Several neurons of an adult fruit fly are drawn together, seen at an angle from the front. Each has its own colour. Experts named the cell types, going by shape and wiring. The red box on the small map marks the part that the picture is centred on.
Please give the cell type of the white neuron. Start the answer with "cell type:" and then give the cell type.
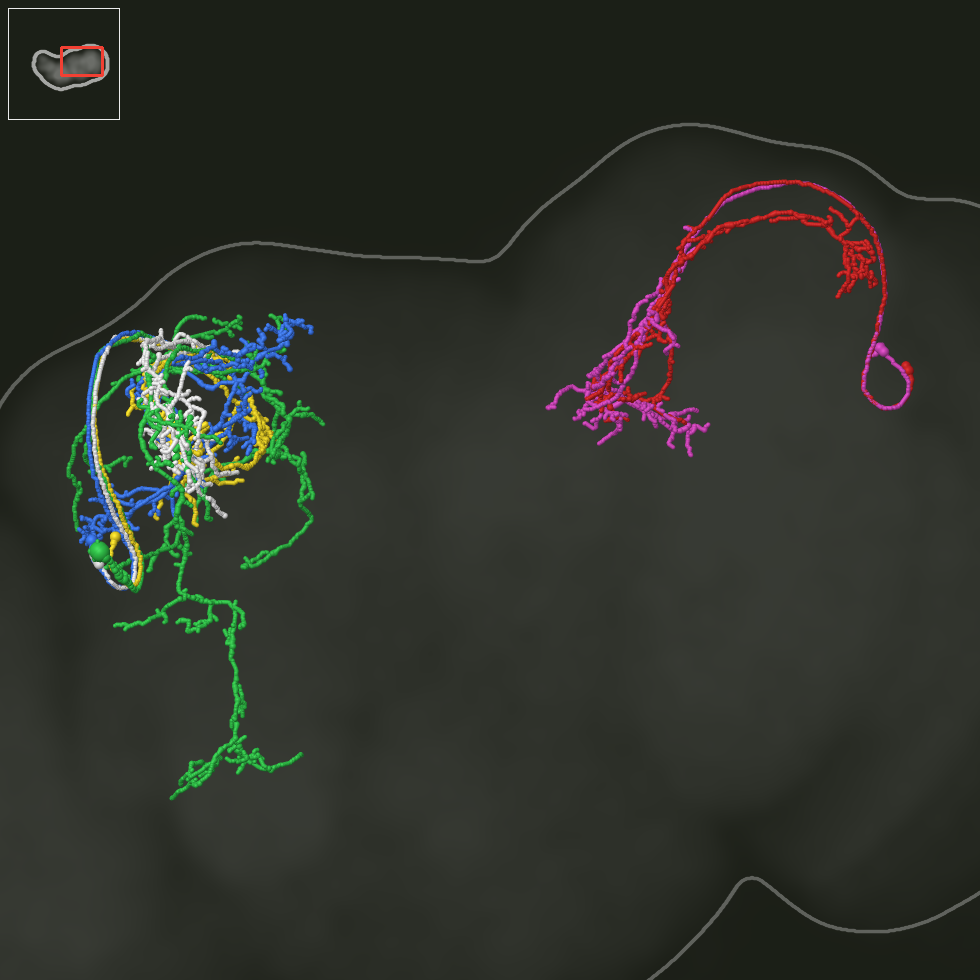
cell type: SLP081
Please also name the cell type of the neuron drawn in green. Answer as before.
cell type: SLP076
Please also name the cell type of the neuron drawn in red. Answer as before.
cell type: CB4033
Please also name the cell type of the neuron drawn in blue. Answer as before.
cell type: SLP079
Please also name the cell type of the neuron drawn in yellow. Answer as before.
cell type: SLP082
